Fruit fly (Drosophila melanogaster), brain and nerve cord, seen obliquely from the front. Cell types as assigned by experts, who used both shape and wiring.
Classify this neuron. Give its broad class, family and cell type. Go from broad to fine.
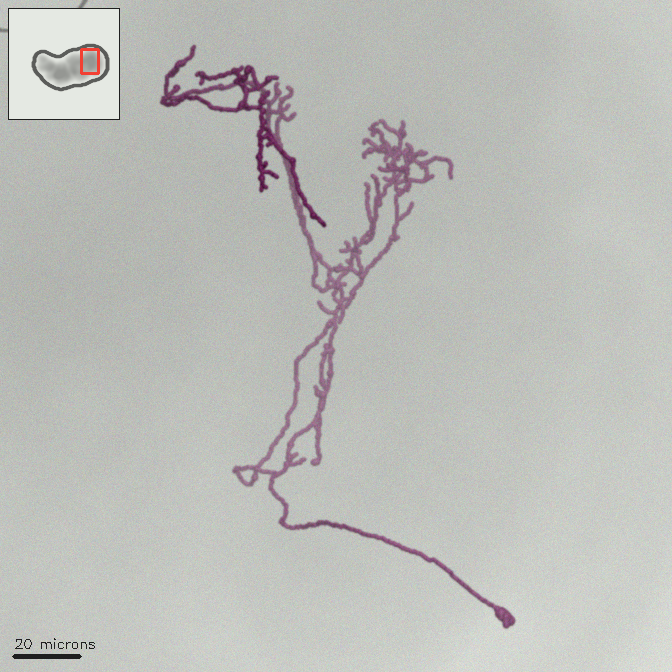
central-brain intrinsic neuron; hemilineage WEDa2; PLP026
